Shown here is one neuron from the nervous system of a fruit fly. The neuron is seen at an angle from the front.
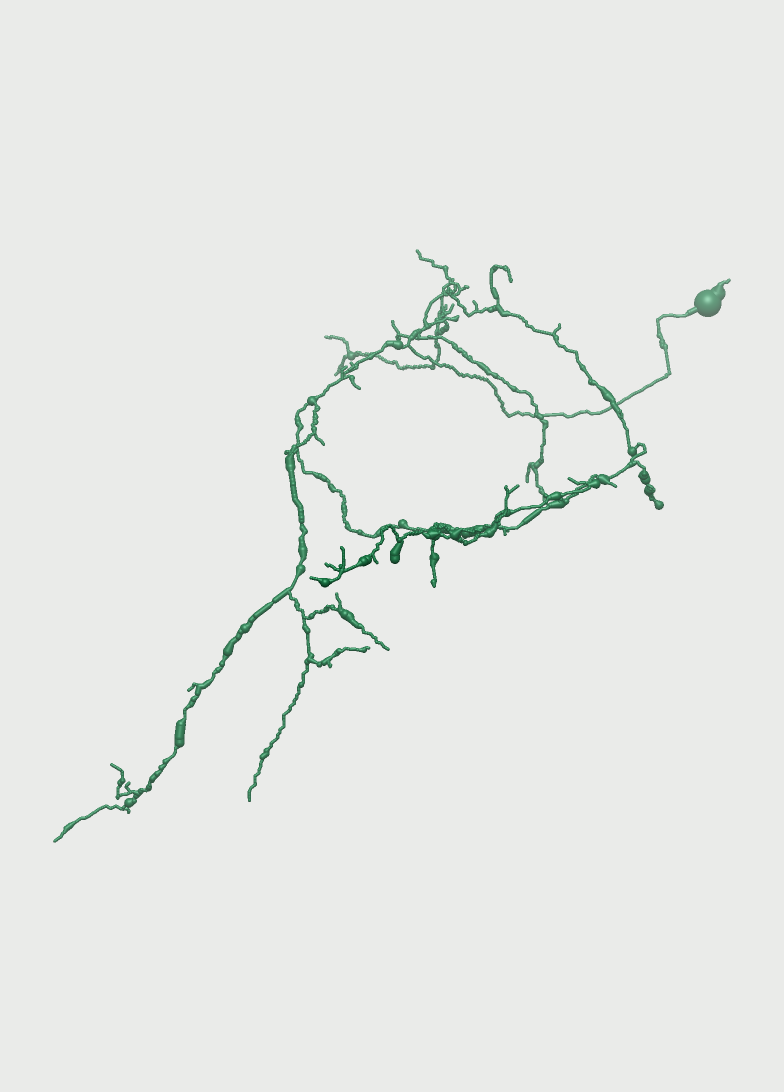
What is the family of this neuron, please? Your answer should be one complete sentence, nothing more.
The neuron sits within family hemilineage DM6_dorso_lateral.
